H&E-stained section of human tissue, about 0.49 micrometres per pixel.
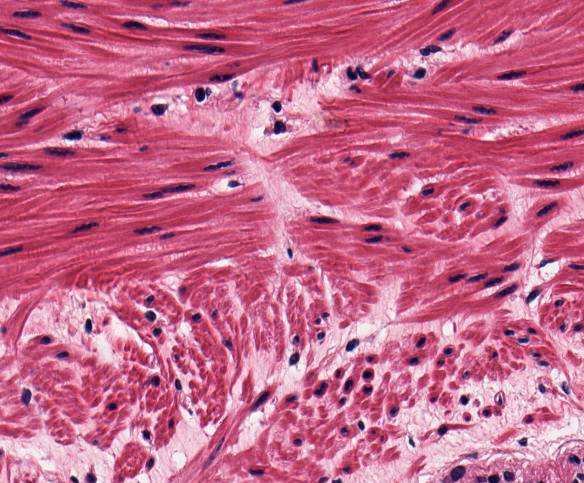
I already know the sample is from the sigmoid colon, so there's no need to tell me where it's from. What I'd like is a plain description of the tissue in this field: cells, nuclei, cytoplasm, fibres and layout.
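You'll notice the fibres in the upper half are cut lengthwise, while those in the lower half are mostly cut across. Those lengthwise ones run roughly left to right with a slight slope. Each lengthwise smooth muscle cell has one elongated, cigar-shaped nucleus sitting centrally. The muscle cytoplasm is evenly pink, without any cross-striations.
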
